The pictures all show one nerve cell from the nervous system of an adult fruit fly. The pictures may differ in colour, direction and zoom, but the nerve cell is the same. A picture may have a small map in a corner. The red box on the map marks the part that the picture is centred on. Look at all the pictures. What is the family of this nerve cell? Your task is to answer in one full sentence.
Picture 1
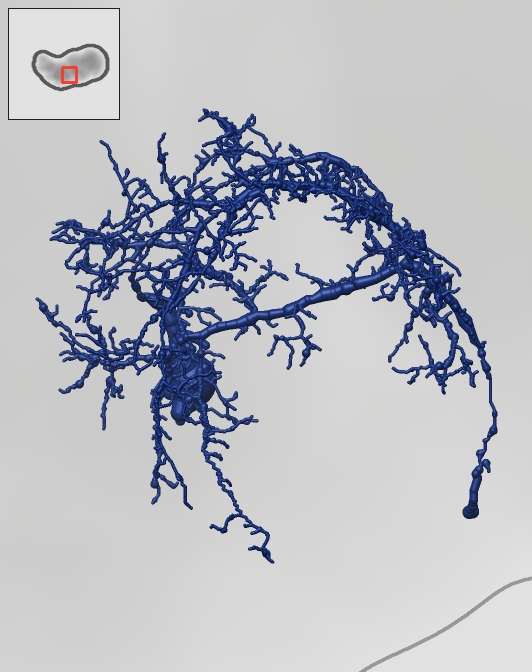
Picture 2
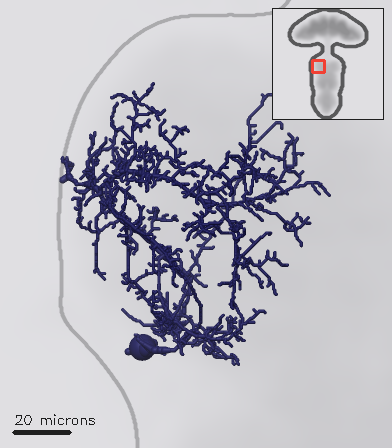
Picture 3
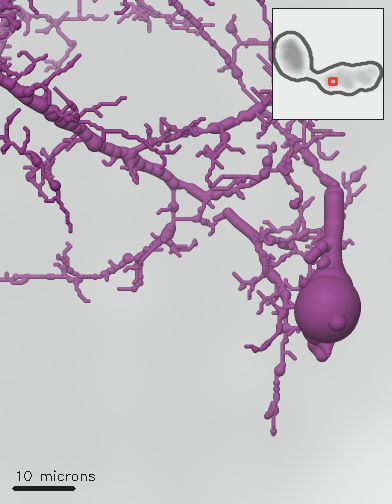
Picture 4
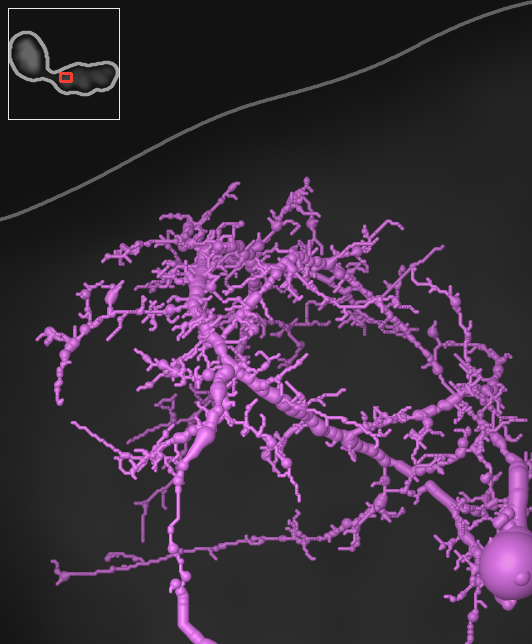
By its family, the nerve cell is hemilineage 20B.21B.22B.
